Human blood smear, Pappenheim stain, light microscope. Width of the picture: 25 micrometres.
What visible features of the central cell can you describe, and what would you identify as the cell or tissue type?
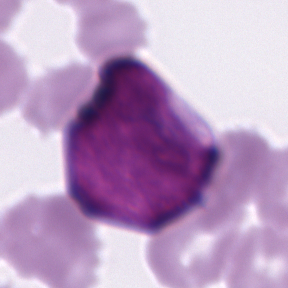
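I see an angular outline, with several straight edges and corners, on a cell about 15 micrometres across. The nucleus fills almost the whole cell, and its chromatin is fine and stranded, without coarse dark clumps. Cytoplasm is scant; at most I can make out a very thin rim at the edge. This is a myeloblast.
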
